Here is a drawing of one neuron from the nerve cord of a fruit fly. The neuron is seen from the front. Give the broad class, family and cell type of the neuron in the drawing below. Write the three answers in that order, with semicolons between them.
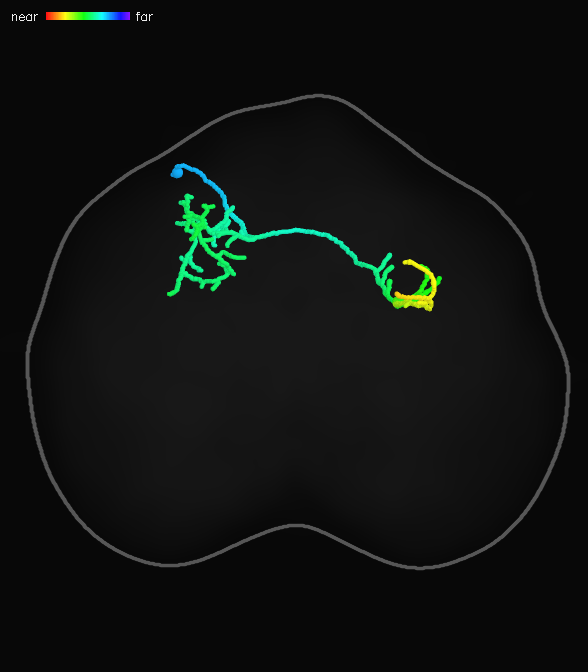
nerve-cord intrinsic neuron; hemilineage 07B; IN07B087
